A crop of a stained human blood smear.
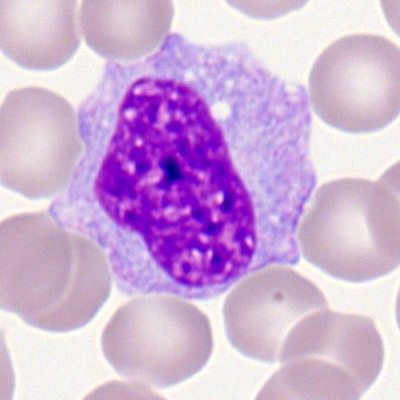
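Monocyte in the middle here, on a stained blood smear, with coarse, clumped chromatin showing many small pale gaps between darker purple patches. The monocyte's cytoplasm is a pale greyish lilac and holds only fine, faint, dust-like pinkish granules. One small clear round vacuole sits in the cytoplasm just above the nucleus.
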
